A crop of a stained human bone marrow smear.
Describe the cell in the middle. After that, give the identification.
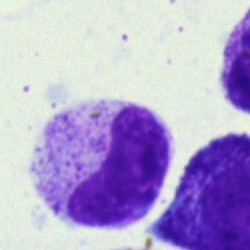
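Round, smooth outline. Nucleus indented on left side, kidney-shaped, lying toward right of cell. Chromatin dark purple, fairly dense. Cell: metamyelocyte.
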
